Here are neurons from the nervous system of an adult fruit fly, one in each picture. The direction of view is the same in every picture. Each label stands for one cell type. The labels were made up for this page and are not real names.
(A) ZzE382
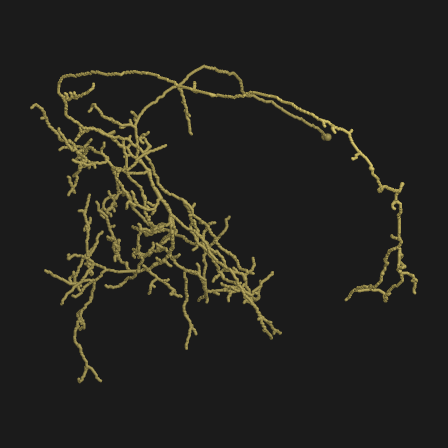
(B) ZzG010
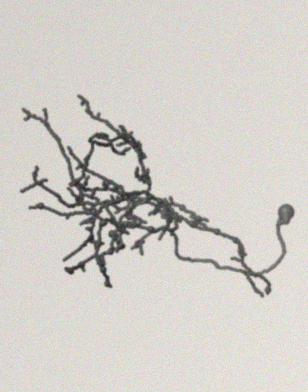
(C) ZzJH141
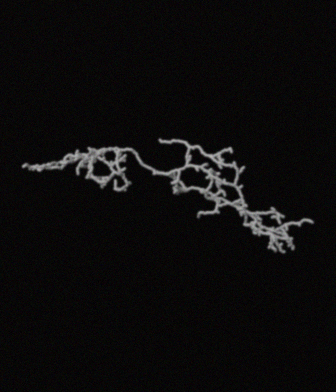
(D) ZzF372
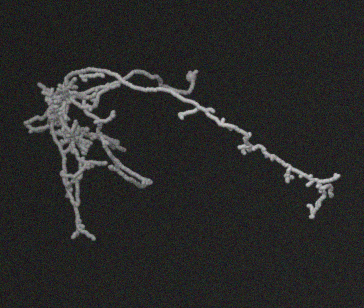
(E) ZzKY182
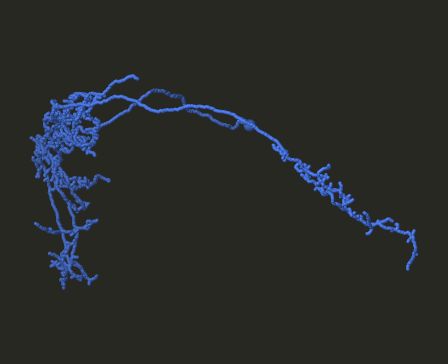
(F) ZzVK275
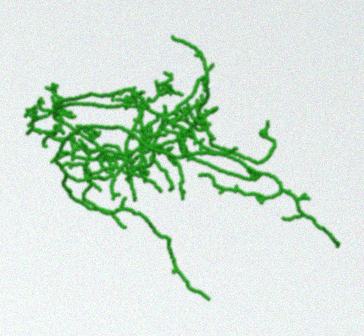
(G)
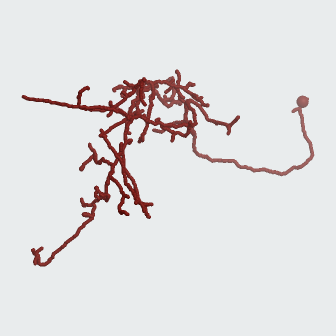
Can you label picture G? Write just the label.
ZzG010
